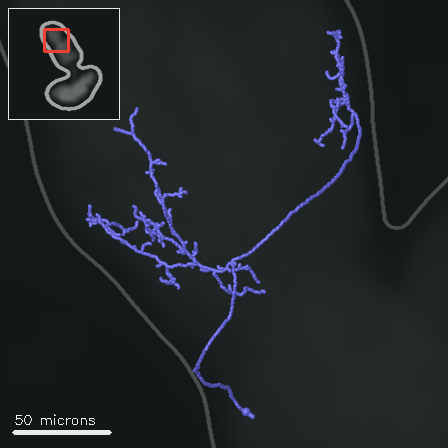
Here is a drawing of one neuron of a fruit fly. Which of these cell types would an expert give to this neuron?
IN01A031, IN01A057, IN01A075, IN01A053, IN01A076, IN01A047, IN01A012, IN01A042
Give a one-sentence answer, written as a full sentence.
By its cell type, the neuron is IN01A057.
